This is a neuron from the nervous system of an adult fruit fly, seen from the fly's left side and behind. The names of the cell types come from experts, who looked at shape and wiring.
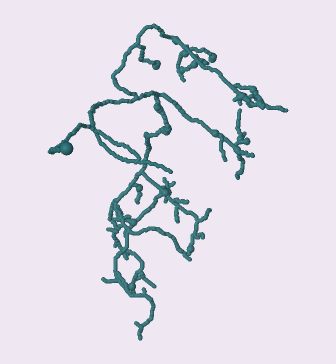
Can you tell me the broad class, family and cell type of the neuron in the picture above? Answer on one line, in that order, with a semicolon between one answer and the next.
central-brain intrinsic neuron; hemilineage VLPd&p1_dorsal; CB4196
